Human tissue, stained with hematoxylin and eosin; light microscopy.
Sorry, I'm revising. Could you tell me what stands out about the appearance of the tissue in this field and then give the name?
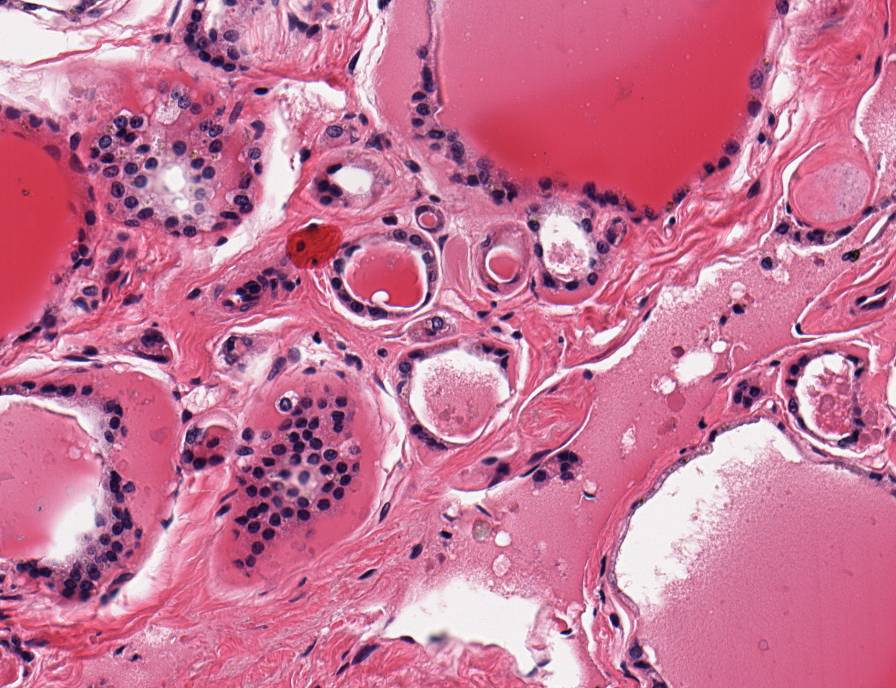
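Architecture first: rounded follicles of widely varying size make up the field, the largest at top centre-right and in the bottom right corner. Lining next: a single layer of flattened to cuboidal cells with small dark round nuclei. Contents: most lumens hold homogeneous pink colloid. Between follicles: bands of wavy pink collagen fibres. The tissue is thyroid.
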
